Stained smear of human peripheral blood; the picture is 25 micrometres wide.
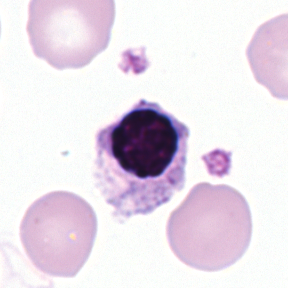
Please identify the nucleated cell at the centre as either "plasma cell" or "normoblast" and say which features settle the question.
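Normoblast, not plasma cell.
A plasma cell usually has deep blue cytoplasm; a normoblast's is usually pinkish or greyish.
Here the cytoplasm is pale lilac, not deep blue, which decides it. Also seen: nucleus very dark purple, chromatin dense and clumped, outline round, about 6 micrometres across, lying toward the top of the cell and filling about 50% of its area. Cell about 10 by 8 micrometres. Cytoplasm forms a wider band below the nucleus than above it; its lower border is frayed and indistinct.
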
